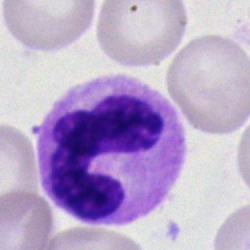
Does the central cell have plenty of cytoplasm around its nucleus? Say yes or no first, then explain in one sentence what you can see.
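Yes. The cytoplasm is plentiful and pale pinkish-lilac.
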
